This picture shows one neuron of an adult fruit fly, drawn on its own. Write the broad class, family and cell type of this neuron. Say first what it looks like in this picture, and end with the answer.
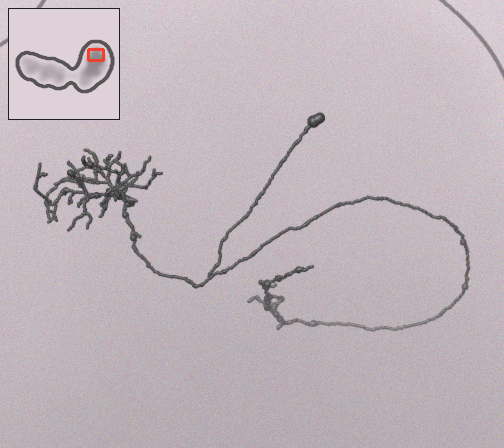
The cell body can be seen at the top of the picture. The picture shows dozens of branch ends. Its broad class is visual projection neuron. Its family is hemilineage VPNd3. Its cell type is LC6.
